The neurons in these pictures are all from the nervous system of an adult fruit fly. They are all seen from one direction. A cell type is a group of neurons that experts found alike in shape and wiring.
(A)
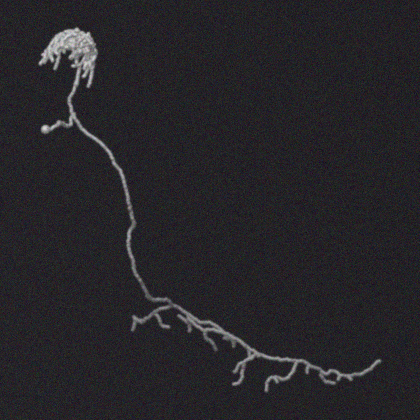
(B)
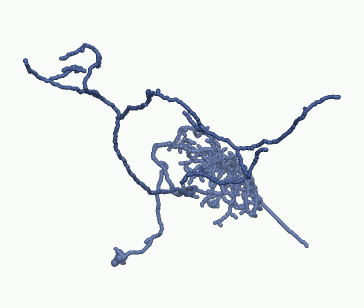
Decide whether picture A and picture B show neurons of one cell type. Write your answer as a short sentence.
They are of the same cell type.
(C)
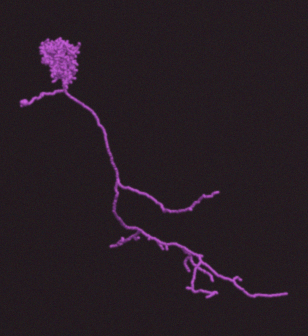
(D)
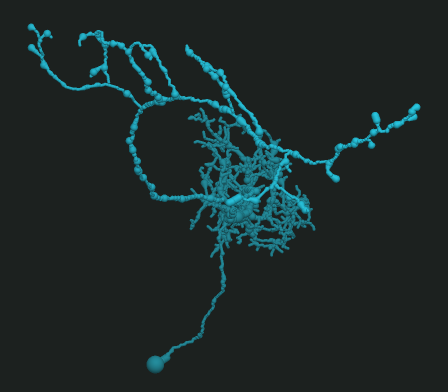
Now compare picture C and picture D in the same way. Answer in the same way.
They are of the same cell type.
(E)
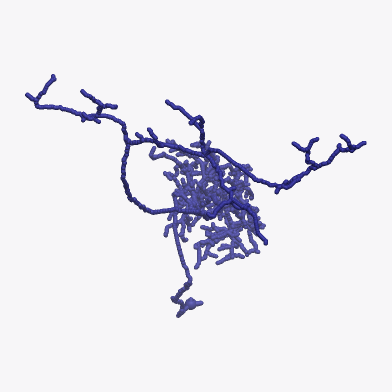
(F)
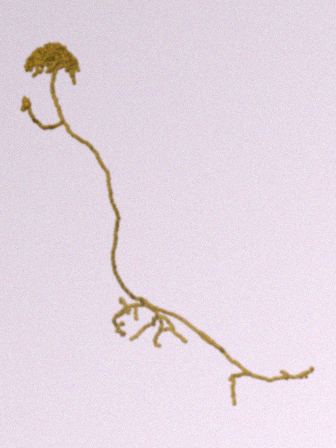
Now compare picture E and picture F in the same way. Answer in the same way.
They are of different cell types.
